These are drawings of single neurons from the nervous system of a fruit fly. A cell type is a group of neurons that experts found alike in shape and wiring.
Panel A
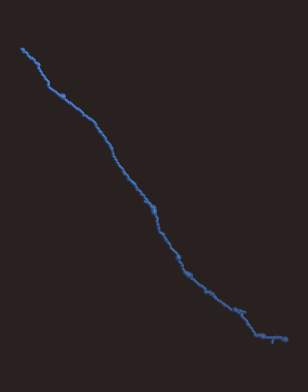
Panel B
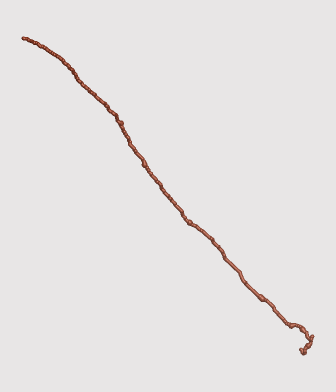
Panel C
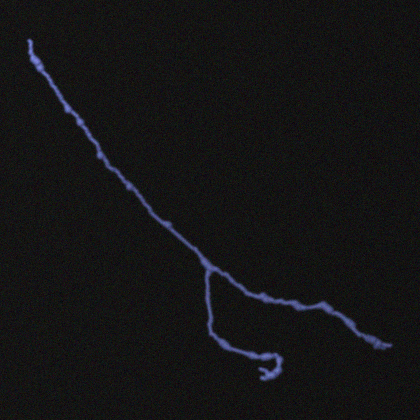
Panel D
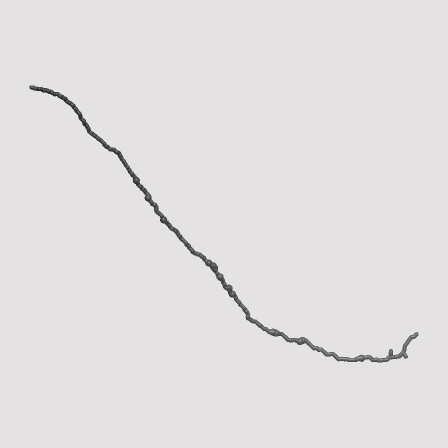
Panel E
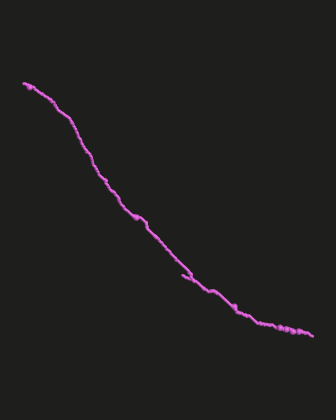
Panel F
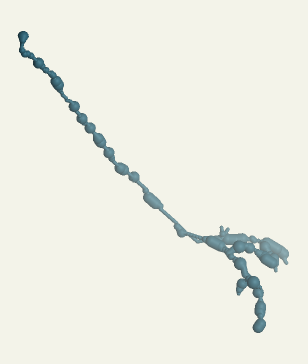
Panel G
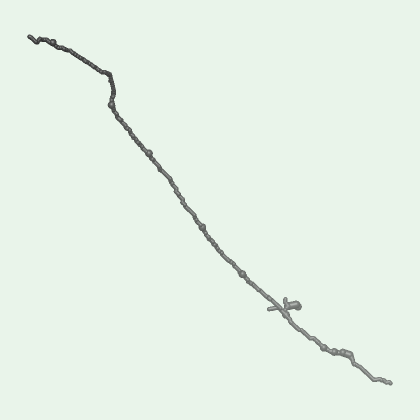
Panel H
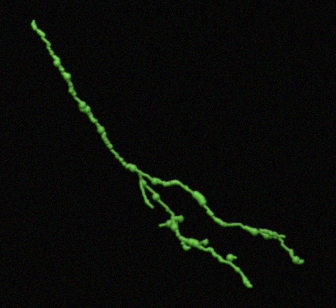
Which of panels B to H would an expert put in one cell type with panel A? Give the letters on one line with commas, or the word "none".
B, D, E, G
